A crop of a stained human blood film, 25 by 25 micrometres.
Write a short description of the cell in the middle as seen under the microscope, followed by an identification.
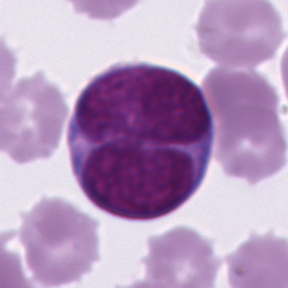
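A horizontal cleft splits the nucleus into upper and lower parts, and no distinct nucleolus is visible. The cytoplasmic rim is widest on the left, with no visible granules. The cell is a myeloblast.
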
